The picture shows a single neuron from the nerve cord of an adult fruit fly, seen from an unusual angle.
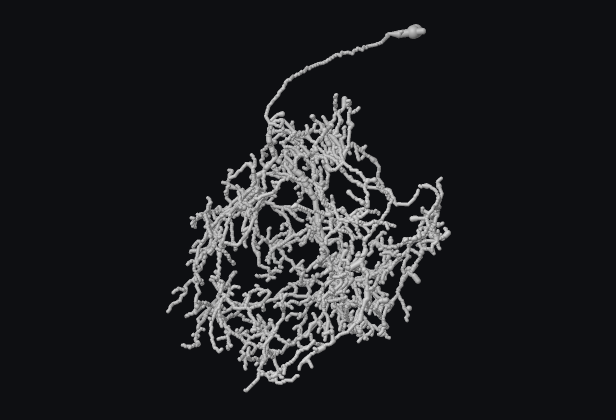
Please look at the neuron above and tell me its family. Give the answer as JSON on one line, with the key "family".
{"family": "hemilineage 03A"}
